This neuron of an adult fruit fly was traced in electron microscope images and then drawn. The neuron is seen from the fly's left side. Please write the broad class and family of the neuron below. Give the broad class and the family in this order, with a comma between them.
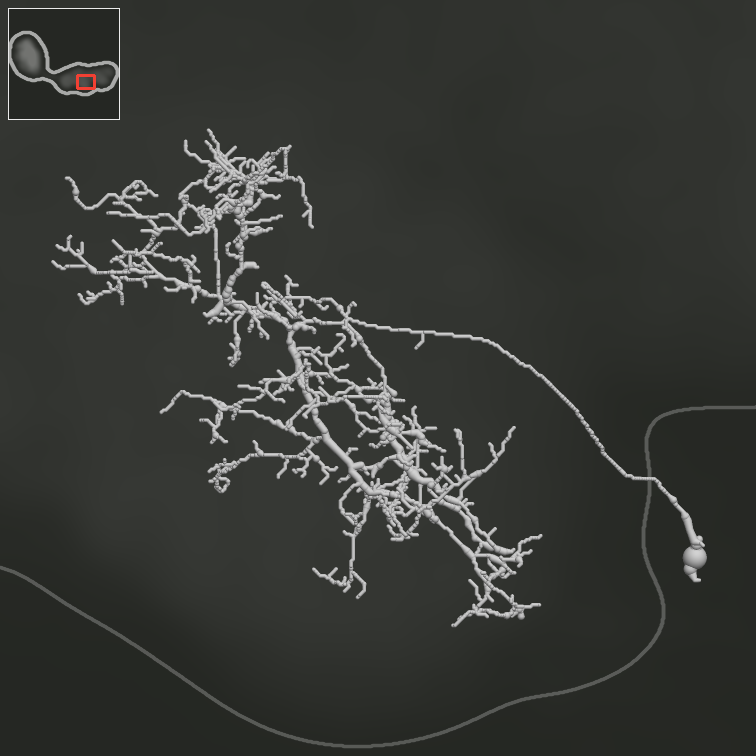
nerve-cord intrinsic neuron, hemilineage 21A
